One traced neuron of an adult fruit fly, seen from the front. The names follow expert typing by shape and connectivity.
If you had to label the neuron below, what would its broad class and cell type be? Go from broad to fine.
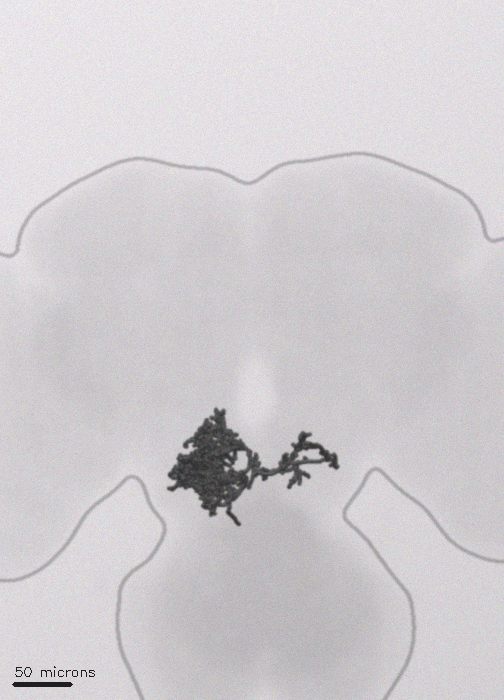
central-brain intrinsic neuron; GNG468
